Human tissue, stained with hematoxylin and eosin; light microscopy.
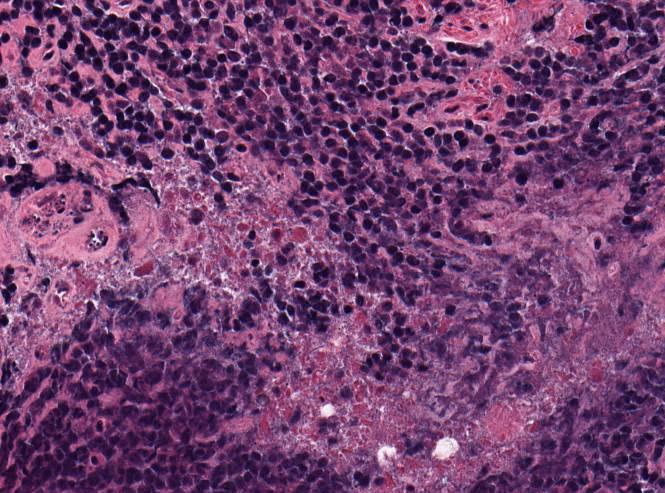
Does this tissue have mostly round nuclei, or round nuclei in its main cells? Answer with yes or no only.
Yes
